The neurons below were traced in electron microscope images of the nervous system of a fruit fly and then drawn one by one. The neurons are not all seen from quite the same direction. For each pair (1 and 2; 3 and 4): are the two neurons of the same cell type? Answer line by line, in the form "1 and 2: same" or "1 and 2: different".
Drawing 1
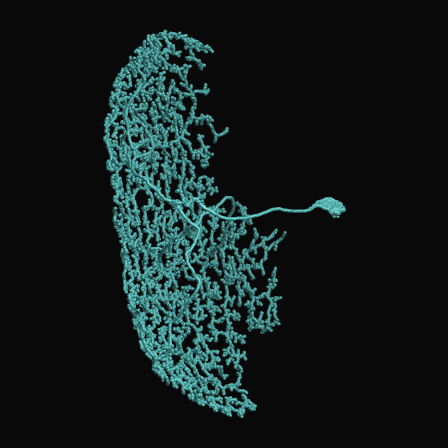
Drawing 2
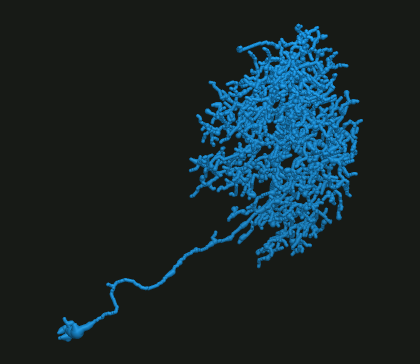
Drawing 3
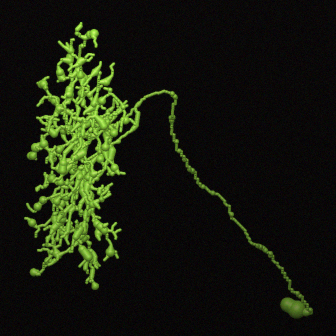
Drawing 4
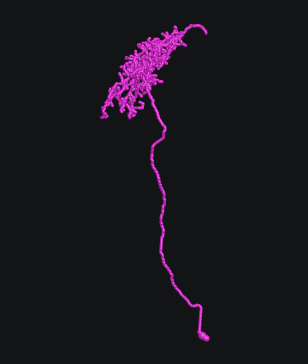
1 and 2: different
3 and 4: same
